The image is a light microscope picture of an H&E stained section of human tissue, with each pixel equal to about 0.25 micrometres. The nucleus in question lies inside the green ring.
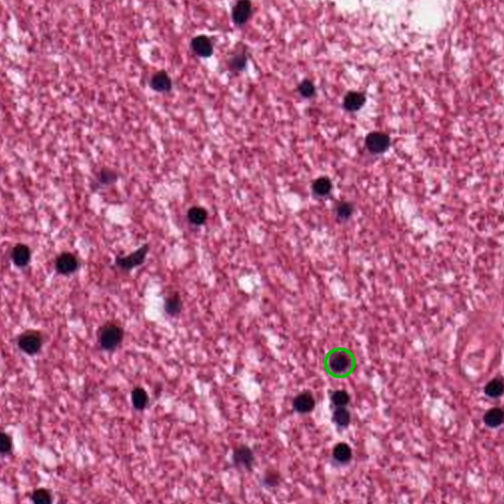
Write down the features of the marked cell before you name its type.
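The nucleus is small, round and evenly, densely dark, with no visible internal detail. It is about the same size as the other small round dark nuclei nearby. No distinct cytoplasm can be seen around it; the nucleus sits directly in the fine pink, fibrillary background. It lies at the top of a short vertical line of similar round dark nuclei that runs downward below it. Type of cell: oligodendrocyte.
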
